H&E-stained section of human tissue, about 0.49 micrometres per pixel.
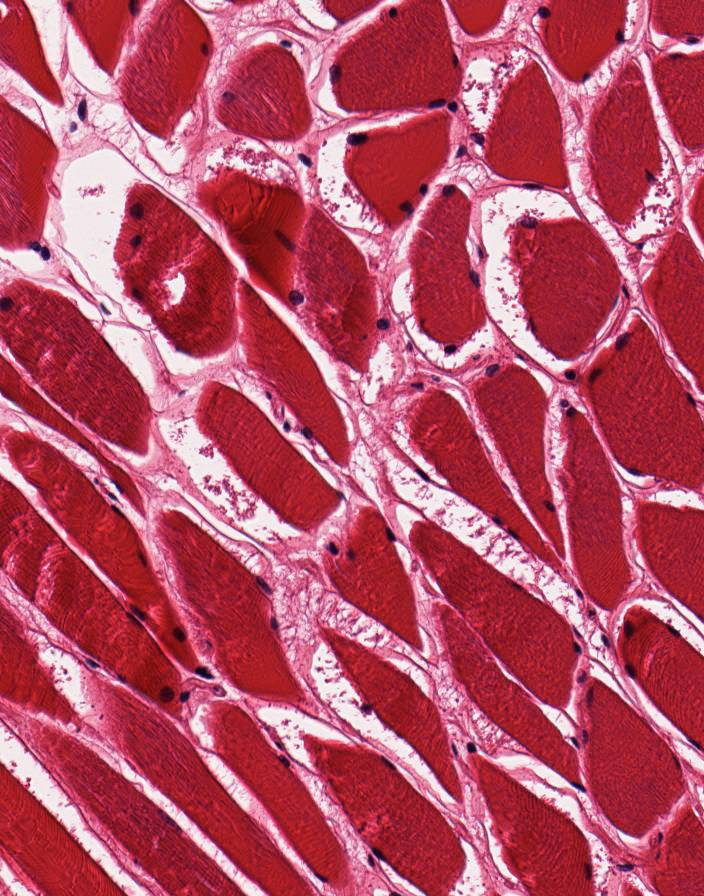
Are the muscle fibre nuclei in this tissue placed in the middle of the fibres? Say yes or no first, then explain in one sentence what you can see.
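No. The dark, flattened nuclei lie at the edges of the fibres rather than in their centres.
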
